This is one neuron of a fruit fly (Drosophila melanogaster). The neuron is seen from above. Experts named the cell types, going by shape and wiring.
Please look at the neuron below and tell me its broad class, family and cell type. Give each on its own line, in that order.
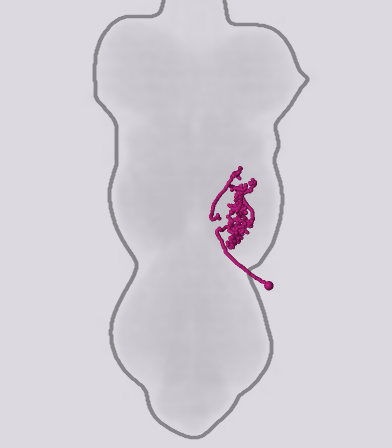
nerve-cord intrinsic neuron
hemilineage 01B
IN01B048_b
